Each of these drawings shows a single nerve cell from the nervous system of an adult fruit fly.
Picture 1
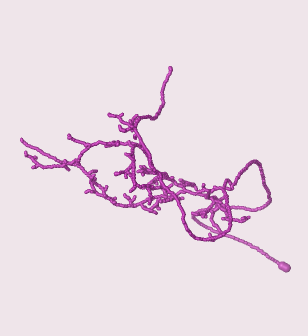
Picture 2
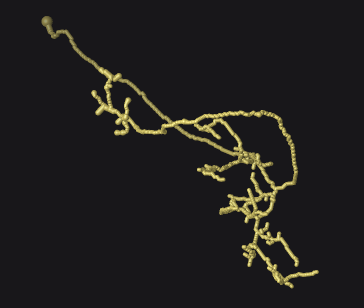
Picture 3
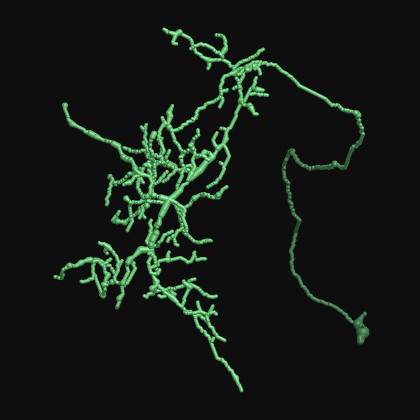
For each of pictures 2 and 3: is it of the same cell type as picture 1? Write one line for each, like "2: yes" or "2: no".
2: no
3: no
